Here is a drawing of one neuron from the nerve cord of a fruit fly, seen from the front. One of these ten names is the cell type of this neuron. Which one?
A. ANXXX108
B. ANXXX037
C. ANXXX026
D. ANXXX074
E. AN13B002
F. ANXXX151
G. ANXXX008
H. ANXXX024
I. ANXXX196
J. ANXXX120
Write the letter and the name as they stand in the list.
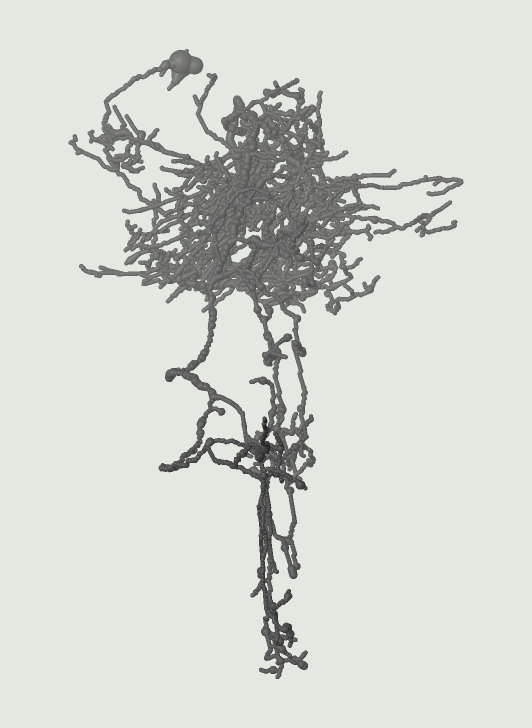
D. ANXXX074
